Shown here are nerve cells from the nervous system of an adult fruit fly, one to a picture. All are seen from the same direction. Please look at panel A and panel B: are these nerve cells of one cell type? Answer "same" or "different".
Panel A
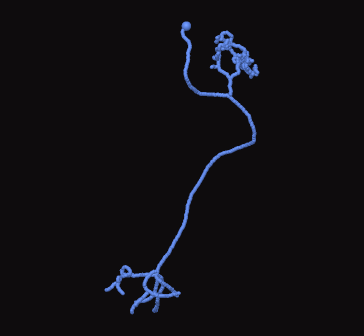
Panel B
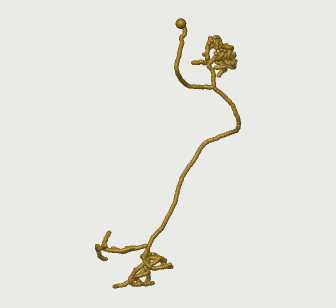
same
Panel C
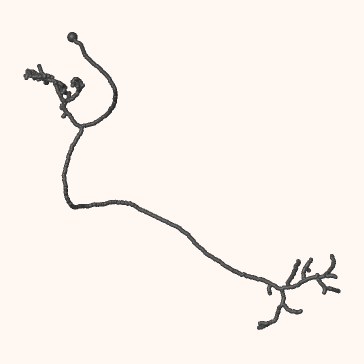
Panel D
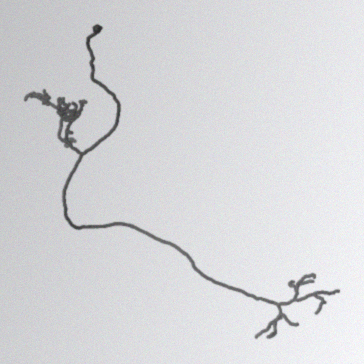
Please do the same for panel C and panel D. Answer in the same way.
same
